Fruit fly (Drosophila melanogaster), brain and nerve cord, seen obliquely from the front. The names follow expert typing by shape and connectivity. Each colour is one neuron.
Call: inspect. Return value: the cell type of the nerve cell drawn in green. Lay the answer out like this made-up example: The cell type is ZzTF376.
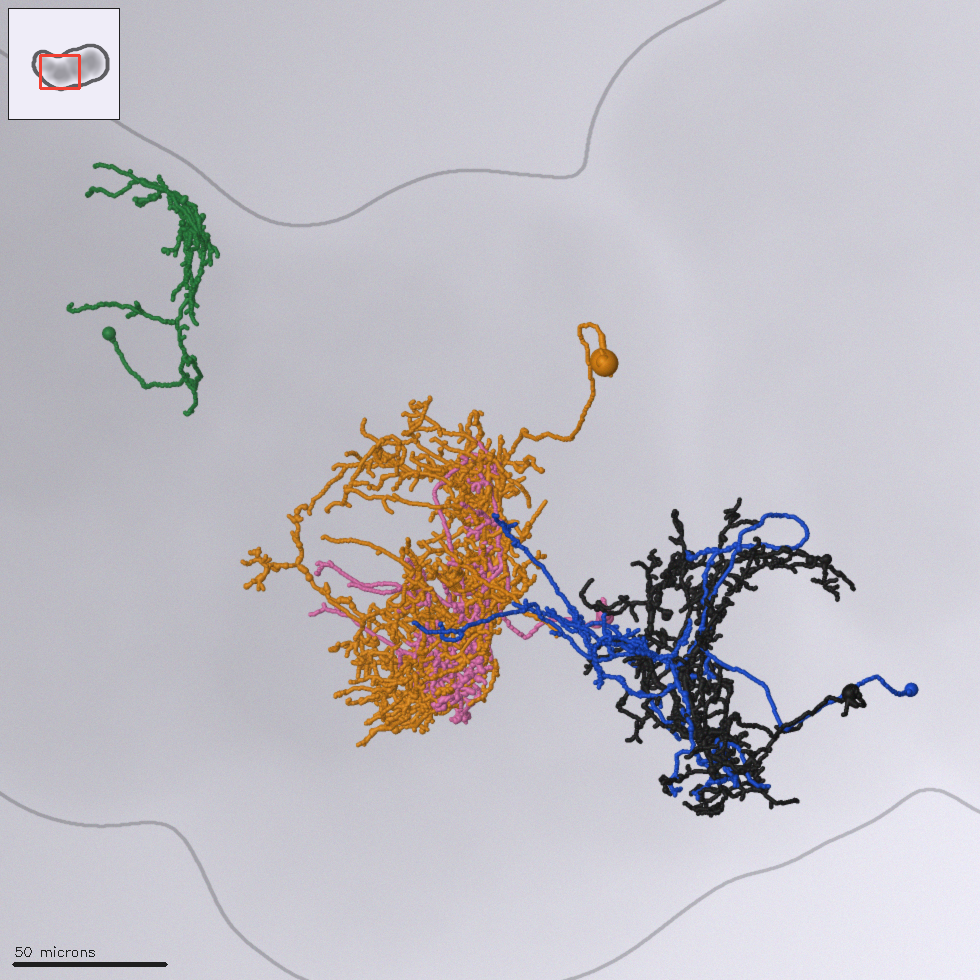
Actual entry: The cell type is IN08A045.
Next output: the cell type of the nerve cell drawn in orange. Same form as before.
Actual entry: The cell type is IN17A022.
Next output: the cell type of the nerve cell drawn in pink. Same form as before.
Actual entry: The cell type is IN08A024.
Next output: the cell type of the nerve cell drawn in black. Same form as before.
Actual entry: The cell type is IN16B045.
